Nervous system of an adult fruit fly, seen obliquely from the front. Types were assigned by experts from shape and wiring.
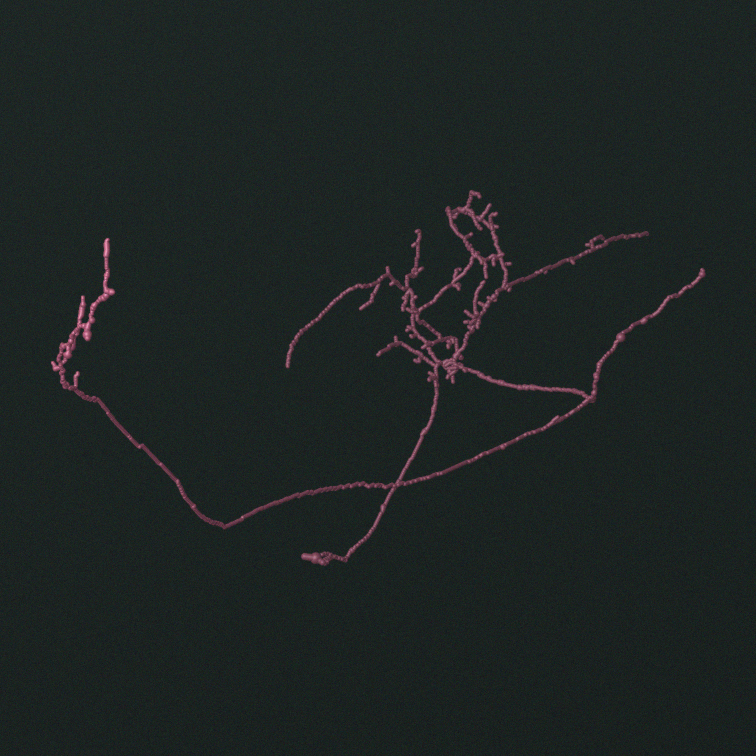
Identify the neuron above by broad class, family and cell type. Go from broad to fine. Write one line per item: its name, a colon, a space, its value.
broad class: ascending neuron
family: hemilineage 07B
cell type: AN07B069_b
